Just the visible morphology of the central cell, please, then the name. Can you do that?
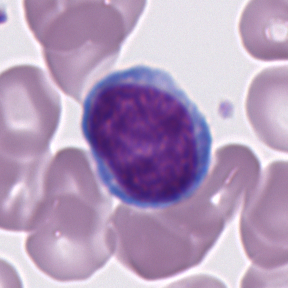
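First, the nucleus is oval, and its outline is smooth, with no indentation or lobes. Next, no distinct nucleoli are visible in it. It fills about 70% of the cell's area. Last, the cytoplasm is stained blue and forms only a thin rim around the nucleus. This is a typical lymphocyte.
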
